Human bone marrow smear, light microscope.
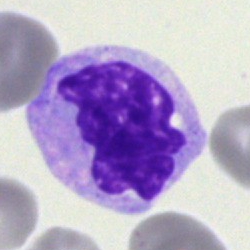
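Monocyte: the nucleus is irregular and folded, with indented, lobed margins. Cytoplasm surrounds it on all sides, widest on the left, and holds fine, faint pinkish granules. A single small clear vacuole lies at the right edge of the nucleus.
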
